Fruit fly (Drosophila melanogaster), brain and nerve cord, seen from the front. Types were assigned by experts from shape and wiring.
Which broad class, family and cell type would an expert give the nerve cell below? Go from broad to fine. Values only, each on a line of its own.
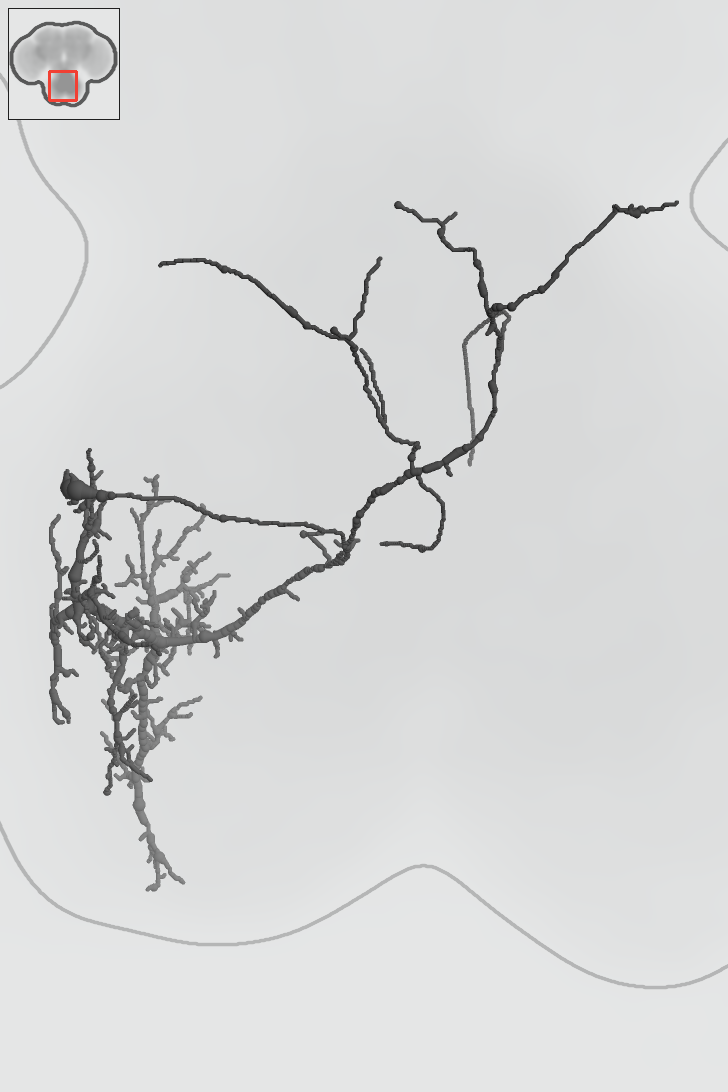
nerve-cord intrinsic neuron
hemilineage 18B
GFC2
